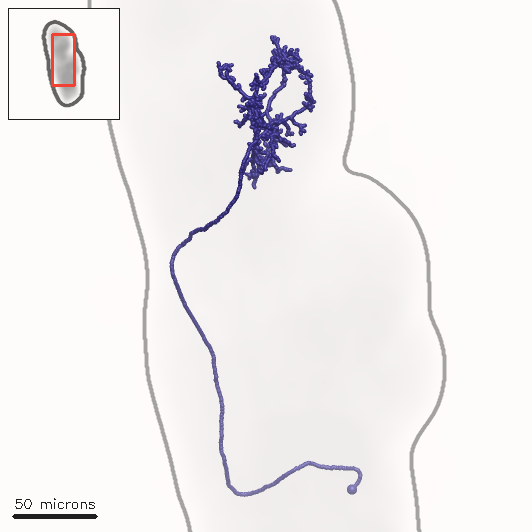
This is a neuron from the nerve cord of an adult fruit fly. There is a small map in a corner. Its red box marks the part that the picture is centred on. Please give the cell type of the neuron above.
INXXX321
